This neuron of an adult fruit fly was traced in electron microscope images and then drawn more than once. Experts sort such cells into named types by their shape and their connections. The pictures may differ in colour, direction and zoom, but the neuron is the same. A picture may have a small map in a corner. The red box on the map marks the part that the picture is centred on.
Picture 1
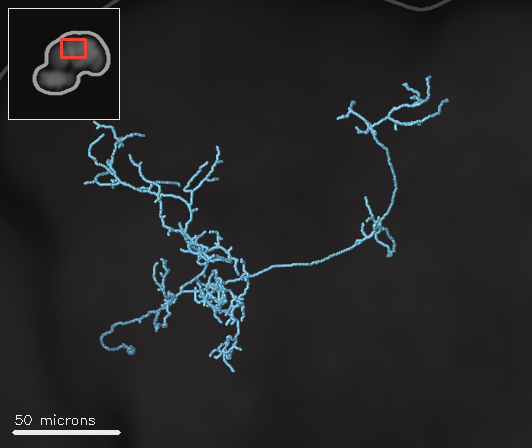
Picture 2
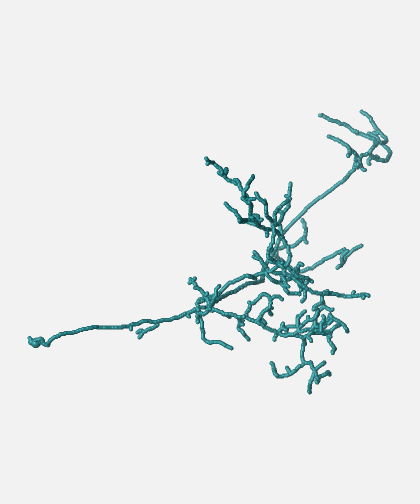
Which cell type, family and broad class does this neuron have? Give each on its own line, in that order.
CB3909
hemilineage VLPl&p1_posterior
central-brain intrinsic neuron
